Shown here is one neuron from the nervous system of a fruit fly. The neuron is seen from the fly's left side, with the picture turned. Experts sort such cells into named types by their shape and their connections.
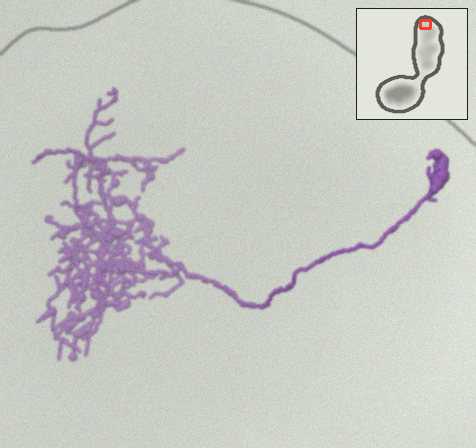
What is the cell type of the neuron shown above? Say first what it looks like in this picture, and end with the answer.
The picture shows dozens of branch ends. In this view it is wider than it is tall. Its broad class is nerve-cord intrinsic neuron. The cell type is INXXX441.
